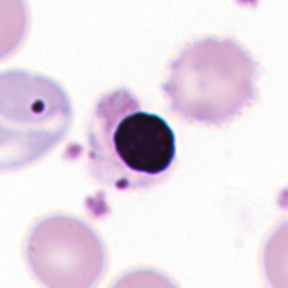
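Normoblast at the centre: you won't find any nucleoli in its nucleus. The cytoplasm is pale and pinkish-grey rather than blue, with no scattered granules. Note the single small dark purple dot at the lower edge of the cytoplasm, just below the nucleus.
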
